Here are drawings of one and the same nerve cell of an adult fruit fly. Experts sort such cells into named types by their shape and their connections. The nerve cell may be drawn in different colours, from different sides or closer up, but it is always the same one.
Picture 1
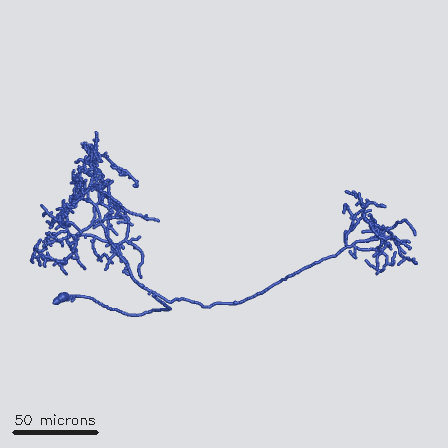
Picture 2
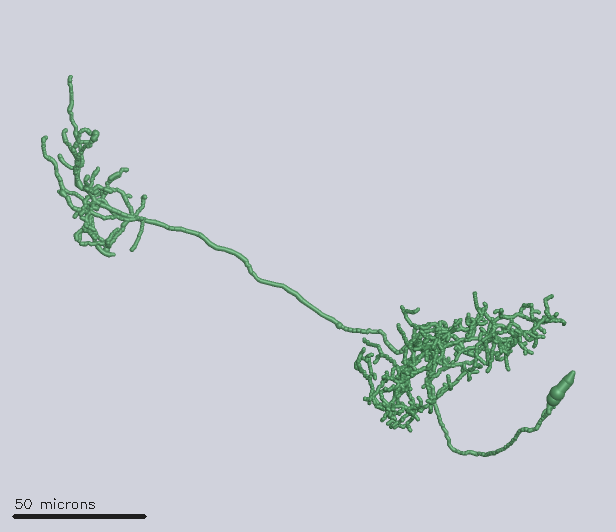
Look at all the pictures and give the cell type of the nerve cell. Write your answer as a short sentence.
The cell type is AMMC011.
